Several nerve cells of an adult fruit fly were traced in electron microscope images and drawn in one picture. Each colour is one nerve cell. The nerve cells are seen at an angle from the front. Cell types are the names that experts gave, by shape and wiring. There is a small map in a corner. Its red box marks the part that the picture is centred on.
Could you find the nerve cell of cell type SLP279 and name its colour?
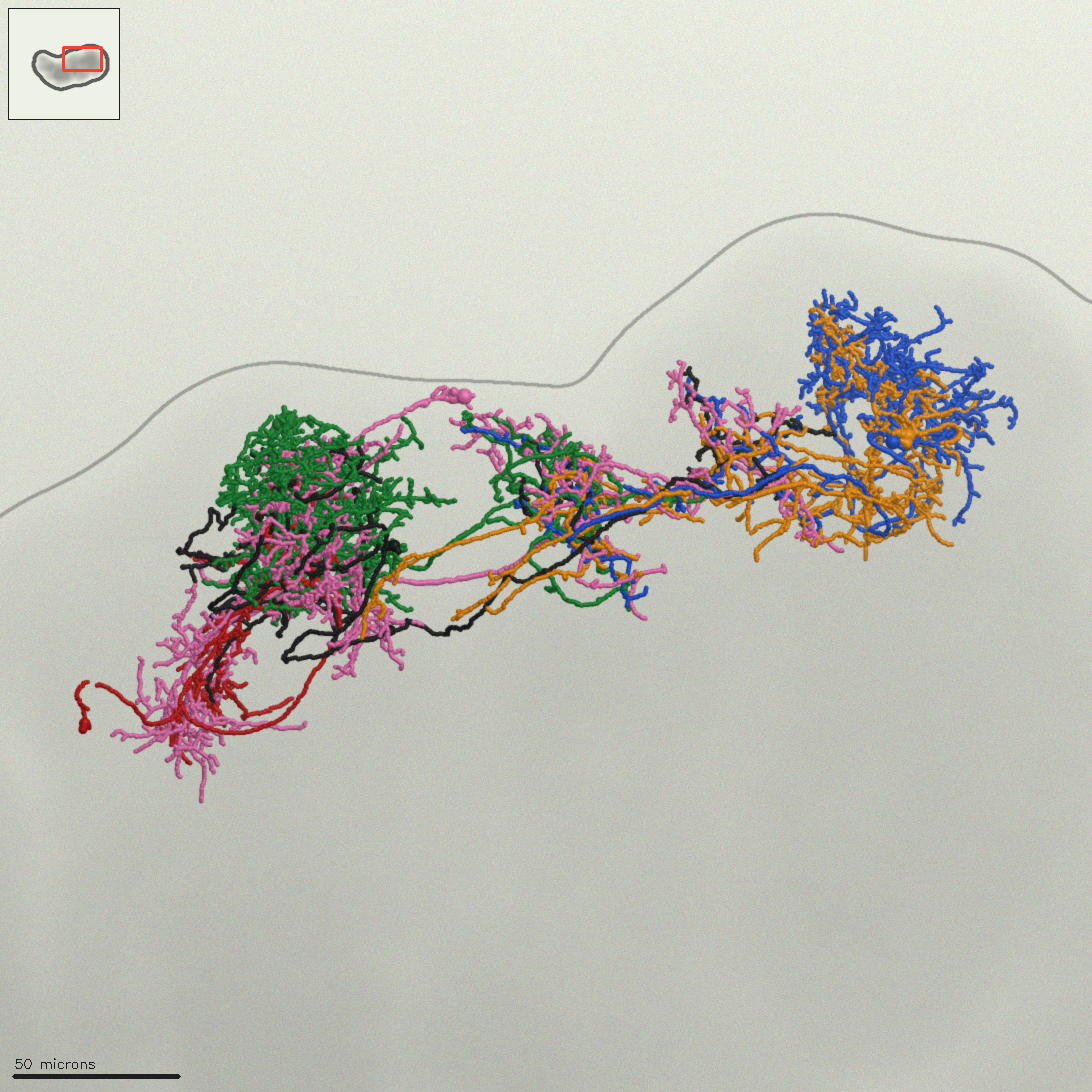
green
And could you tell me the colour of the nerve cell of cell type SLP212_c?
orange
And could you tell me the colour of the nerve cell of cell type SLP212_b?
black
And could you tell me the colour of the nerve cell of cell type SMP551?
pink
